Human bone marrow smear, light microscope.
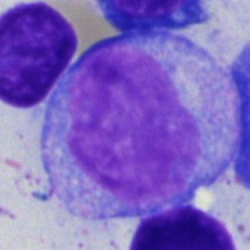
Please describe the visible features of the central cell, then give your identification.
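First the outline: round and smooth, apart from a small tail-like tag at the lower left. Around the nucleus there's a moderate rim of pale blue cytoplasm, widest on the right. Darker-staining nucleated cells sit at the frame's edges above, below, at the upper left and at the right. The picture is soft and slightly blurred, so fine detail is indistinct. My answer: a blast.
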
